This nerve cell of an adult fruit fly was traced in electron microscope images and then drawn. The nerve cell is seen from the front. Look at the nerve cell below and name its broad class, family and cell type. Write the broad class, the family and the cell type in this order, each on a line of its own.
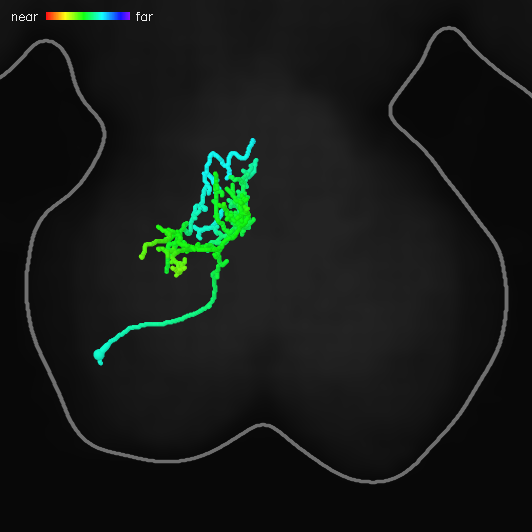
nerve-cord intrinsic neuron
hemilineage 03B
IN03B051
